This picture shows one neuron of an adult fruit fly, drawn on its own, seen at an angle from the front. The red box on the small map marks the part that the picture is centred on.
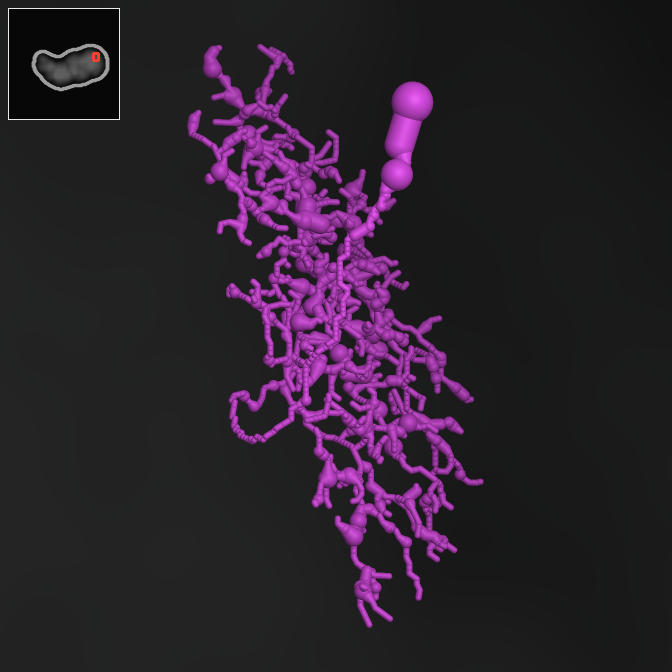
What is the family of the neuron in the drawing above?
Pm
